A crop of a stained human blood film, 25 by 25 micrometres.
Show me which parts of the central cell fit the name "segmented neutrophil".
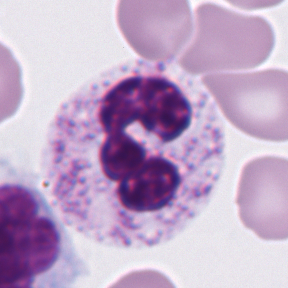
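What strikes me first is the chromatin: dark purple and coarsely clumped.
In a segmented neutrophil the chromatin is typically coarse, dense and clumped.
So the clumping here goes with the name. I can't make out any nucleoli in the nucleus either.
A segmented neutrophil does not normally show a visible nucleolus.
Beyond that, the cell's outline is round and smooth, and its cytoplasm is abundant and pale pink.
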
